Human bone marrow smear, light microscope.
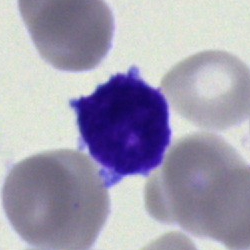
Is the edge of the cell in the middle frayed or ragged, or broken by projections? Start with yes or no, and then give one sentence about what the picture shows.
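Yes. A small pale blue tag of cytoplasm projects from the lower left edge.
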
